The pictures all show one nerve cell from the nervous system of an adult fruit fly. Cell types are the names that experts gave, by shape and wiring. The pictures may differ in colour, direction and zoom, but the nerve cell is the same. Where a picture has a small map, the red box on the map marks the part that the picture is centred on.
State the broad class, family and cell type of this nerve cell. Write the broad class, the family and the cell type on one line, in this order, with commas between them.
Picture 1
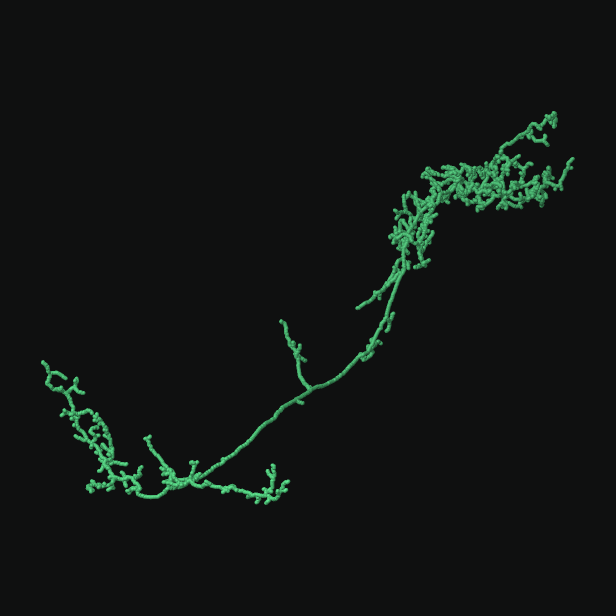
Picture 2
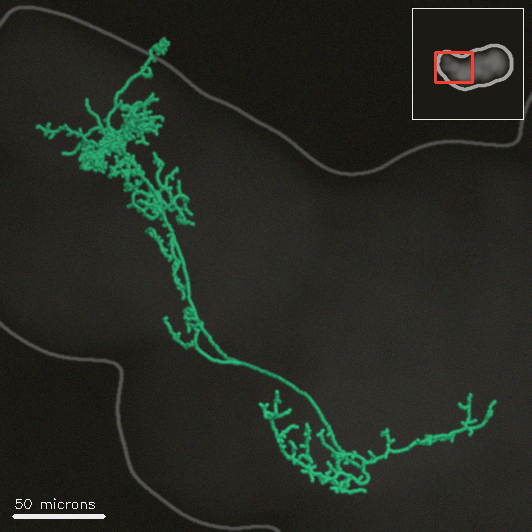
nerve-cord intrinsic neuron, hemilineage 05B, IN05B028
